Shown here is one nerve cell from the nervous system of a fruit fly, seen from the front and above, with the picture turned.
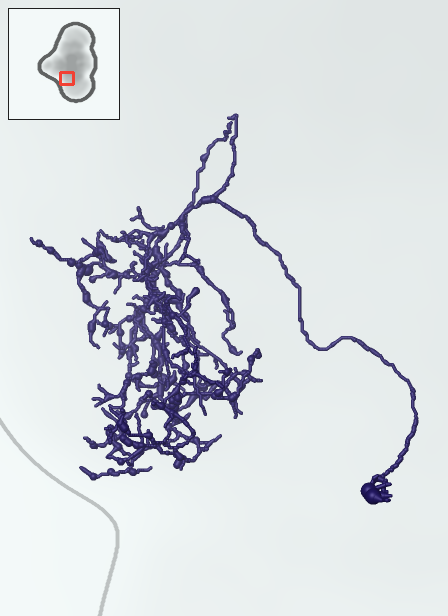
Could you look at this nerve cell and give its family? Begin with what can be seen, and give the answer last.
Dozens of branch ends can be seen. In this view it is about as wide as it is tall. It is a central-brain intrinsic neuron. Its family is hemilineage LHl3.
